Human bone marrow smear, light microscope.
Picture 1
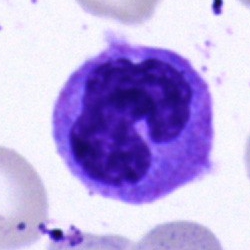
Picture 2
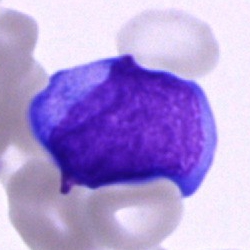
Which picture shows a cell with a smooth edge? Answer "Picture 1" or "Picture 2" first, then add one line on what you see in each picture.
Picture 1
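Picture 1: The cell outline is round and smooth.
Picture 2: The cell outline is irregular and somewhat angular rather than smoothly round.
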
